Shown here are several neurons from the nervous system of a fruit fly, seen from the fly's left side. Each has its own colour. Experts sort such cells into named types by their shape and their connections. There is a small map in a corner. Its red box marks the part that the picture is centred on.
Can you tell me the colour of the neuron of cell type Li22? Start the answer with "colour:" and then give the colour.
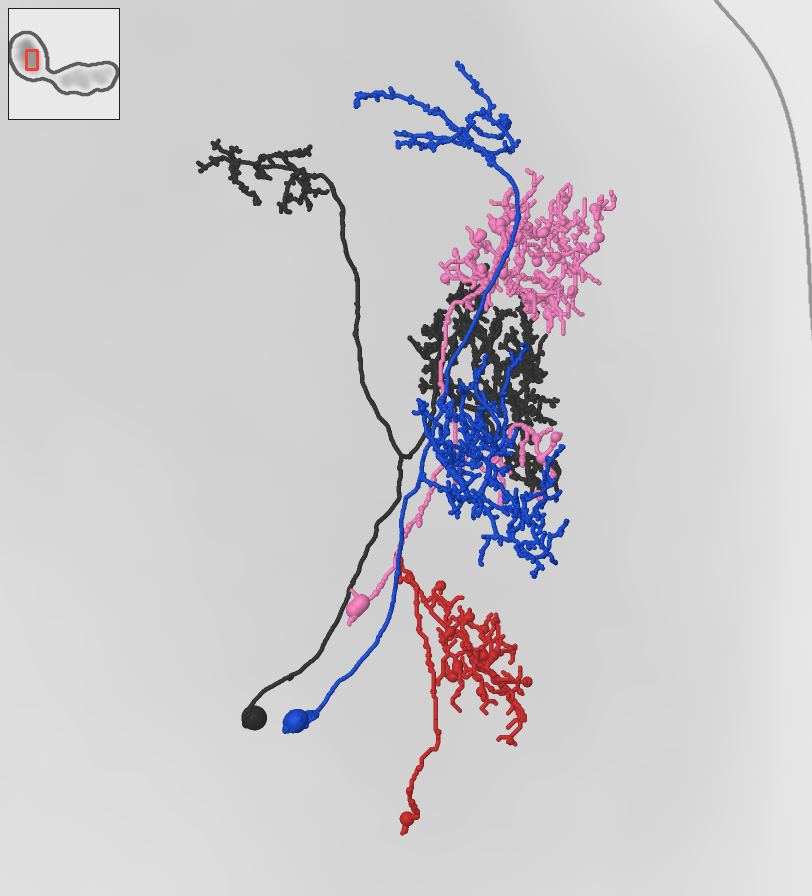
colour: red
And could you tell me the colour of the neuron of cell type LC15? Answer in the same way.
colour: black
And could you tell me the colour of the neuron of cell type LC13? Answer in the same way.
colour: blue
